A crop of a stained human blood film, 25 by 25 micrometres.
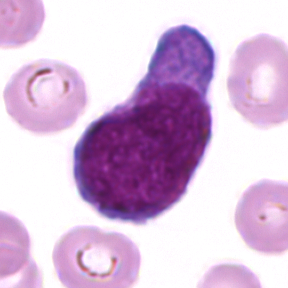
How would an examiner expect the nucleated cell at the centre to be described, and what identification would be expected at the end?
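Shape: the cell is elongated, with a narrower tail-like extension pointing to the upper right. Chromatin: finely granular and evenly spread, with no coarse dark clumps. Cytoplasm: blue to blue-violet, only a thin rim around the nucleus apart from the extension. Name: atypical promyelocyte.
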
